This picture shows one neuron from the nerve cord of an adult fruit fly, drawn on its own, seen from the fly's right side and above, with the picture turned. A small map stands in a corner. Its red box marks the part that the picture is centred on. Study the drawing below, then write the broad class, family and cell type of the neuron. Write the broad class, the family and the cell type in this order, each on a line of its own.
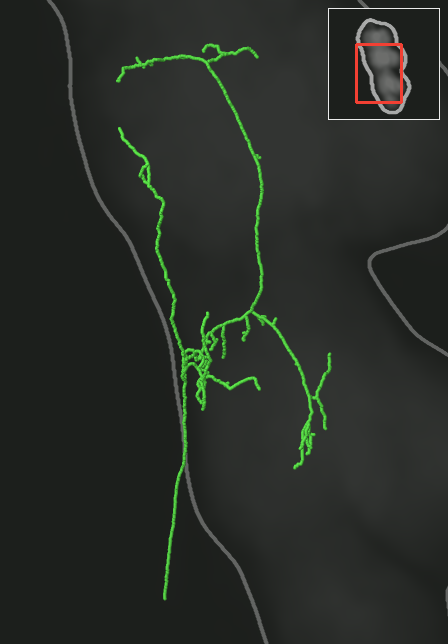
sensory neuron entering the nerve cord
class mechanosensory proprioceptive
SNpp12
